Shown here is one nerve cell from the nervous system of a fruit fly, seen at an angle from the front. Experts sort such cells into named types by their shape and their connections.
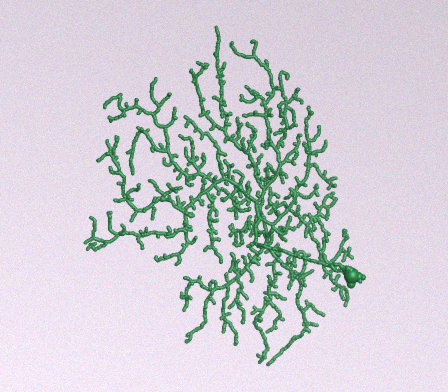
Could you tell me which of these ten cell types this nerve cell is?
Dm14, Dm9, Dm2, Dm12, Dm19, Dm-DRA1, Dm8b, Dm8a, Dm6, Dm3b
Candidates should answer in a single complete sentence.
It is to cell type Dm19 that the nerve cell belongs.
